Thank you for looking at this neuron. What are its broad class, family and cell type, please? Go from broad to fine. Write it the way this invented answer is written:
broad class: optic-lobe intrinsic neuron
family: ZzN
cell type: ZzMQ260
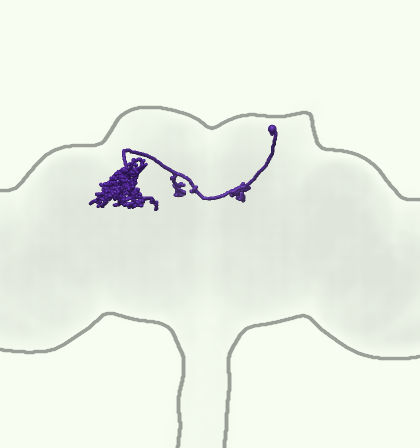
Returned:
broad class: central-brain intrinsic neuron
family: hemilineage CREa1_ventral
cell type: mAL_m8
